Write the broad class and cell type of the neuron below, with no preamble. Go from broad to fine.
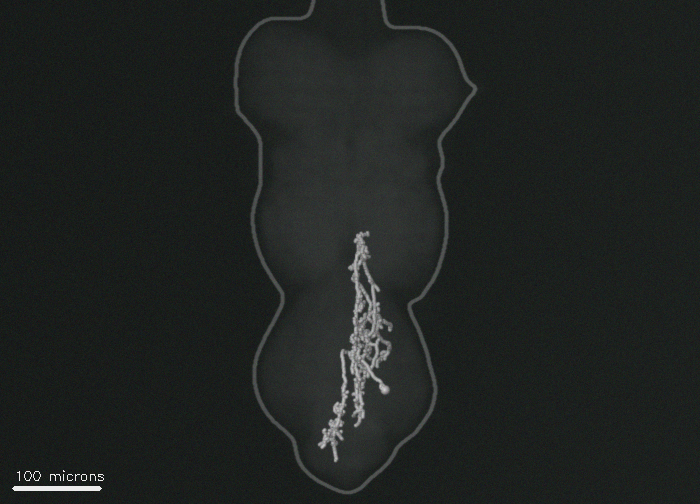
nerve-cord intrinsic neuron; INXXX304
